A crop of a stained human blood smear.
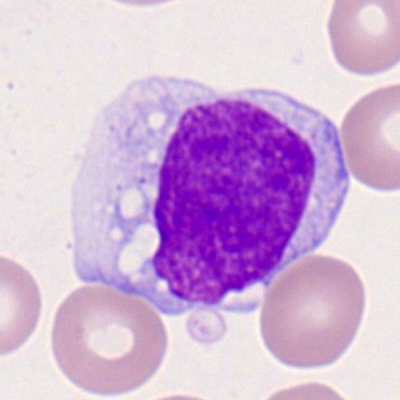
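Monocyte, central cell. Outline irregular rather than smoothly round. Nucleus a single unlobed mass, roughly square in shape. Several clear vacuoles in the cytoplasm to the left of the nucleus; no coarse coloured granules visible.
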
